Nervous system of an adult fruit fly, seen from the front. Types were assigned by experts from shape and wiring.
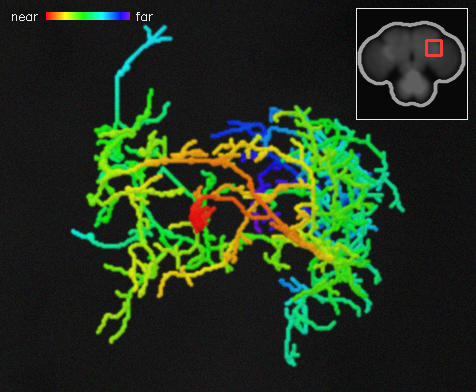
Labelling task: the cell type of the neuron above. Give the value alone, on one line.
AVLP296_b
